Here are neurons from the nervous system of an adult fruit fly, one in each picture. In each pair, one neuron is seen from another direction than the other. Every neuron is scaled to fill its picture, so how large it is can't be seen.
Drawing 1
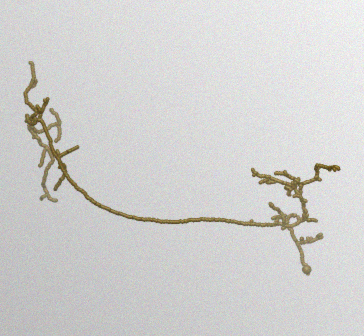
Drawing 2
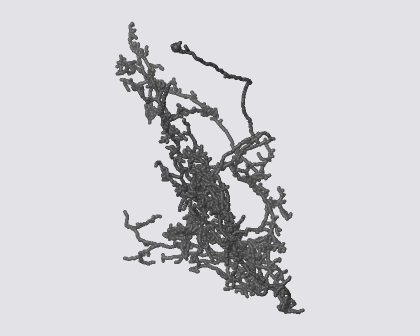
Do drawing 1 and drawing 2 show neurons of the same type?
no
